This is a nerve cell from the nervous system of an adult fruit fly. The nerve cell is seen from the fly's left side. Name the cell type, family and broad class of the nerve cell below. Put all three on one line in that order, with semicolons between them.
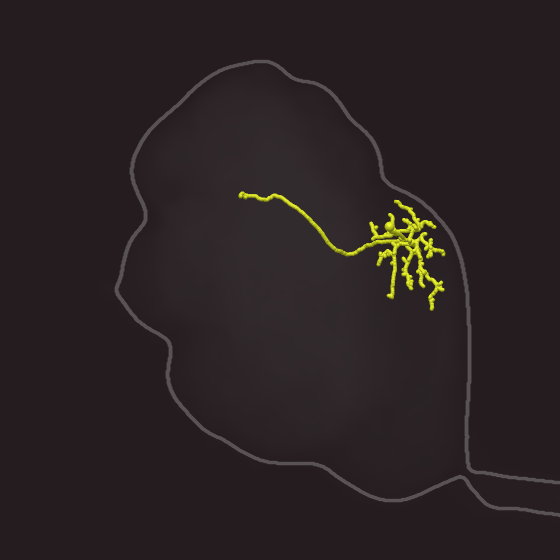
MeTu3a; MeTu; visual projection neuron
